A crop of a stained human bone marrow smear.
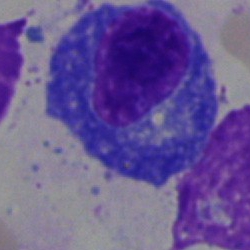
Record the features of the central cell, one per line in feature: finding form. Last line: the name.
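Outline: irregular, with a gently wavy border
Nucleus: off-centre, see how it sits toward the top
Cytoplasm: small pale spots scattered all through it
Granules: no distinct purple ones in the cytoplasm
Name: plasma cell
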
